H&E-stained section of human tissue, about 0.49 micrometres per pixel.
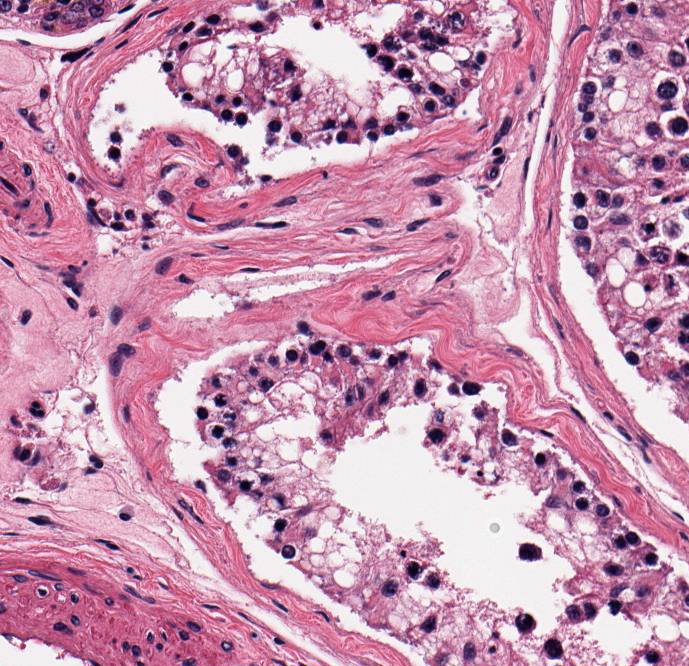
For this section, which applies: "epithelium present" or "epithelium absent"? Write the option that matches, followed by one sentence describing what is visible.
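Epithelium present. The cells lining the tubules have pale cytoplasm filled with many clear, round vacuoles, giving a bubbly look.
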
